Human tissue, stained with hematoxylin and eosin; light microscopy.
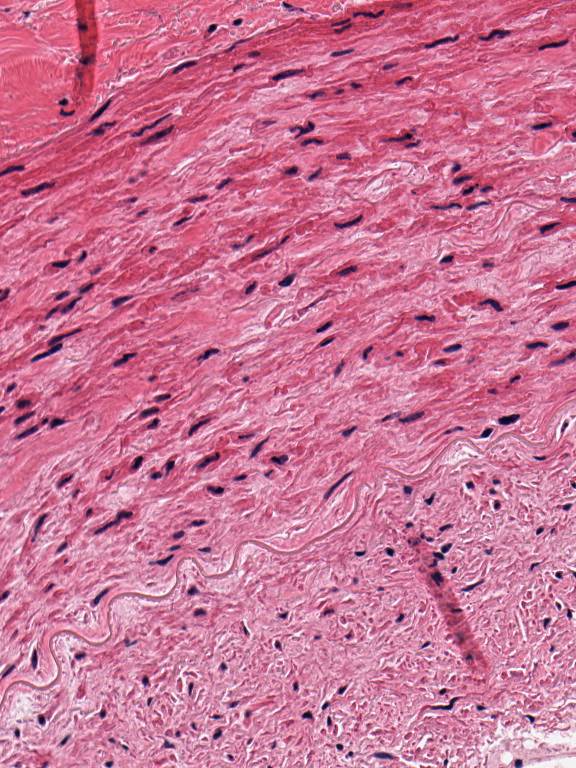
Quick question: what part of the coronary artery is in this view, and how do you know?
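My reading is tunica media. Upper nuclei are dark, elongated and aligned parallel to the fibres, and that's what I'd lean on.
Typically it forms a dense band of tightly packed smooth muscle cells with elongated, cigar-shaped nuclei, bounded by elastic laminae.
Then there's a wavy, glassy line crossing the lower third, from lower left to the middle of the right edge. Below it the tissue is looser and paler, with small round to irregular nuclei lying haphazardly.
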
